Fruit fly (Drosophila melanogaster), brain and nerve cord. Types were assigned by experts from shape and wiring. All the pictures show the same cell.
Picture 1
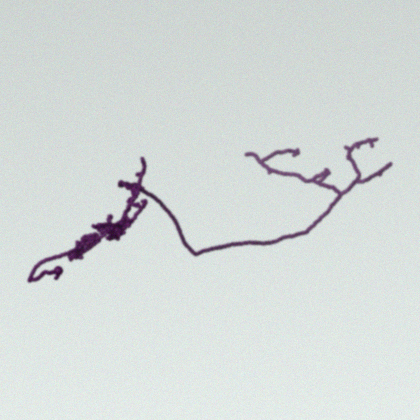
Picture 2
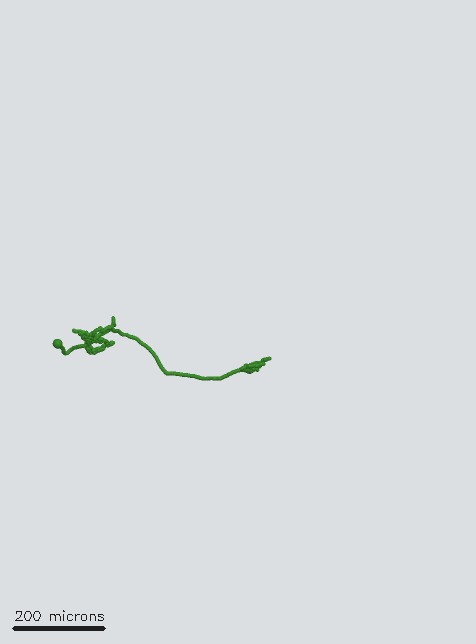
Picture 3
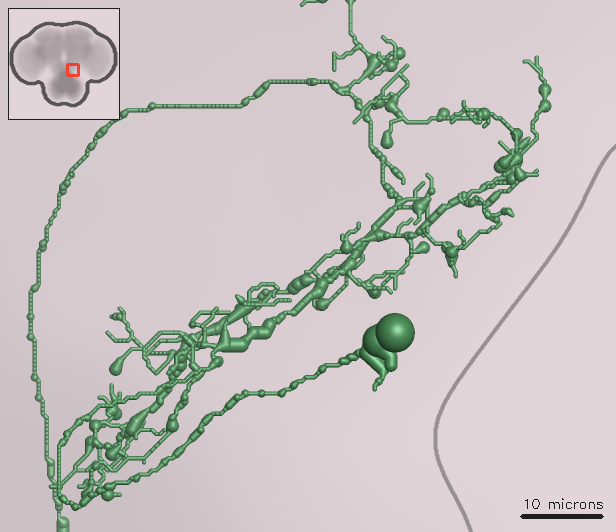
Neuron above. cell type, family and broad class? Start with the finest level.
DNg12_f; hemilineage MX12; descending neuron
